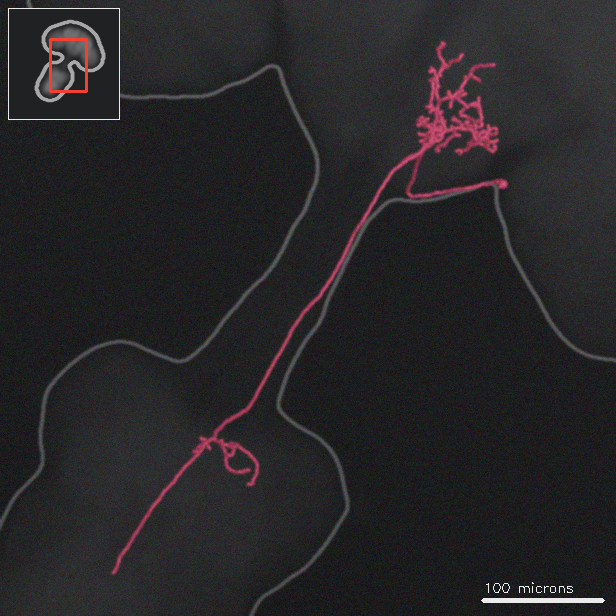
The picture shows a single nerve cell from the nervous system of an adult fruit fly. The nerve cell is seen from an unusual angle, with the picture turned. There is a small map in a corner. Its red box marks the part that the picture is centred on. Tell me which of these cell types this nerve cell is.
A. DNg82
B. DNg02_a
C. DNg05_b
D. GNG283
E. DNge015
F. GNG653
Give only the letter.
E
